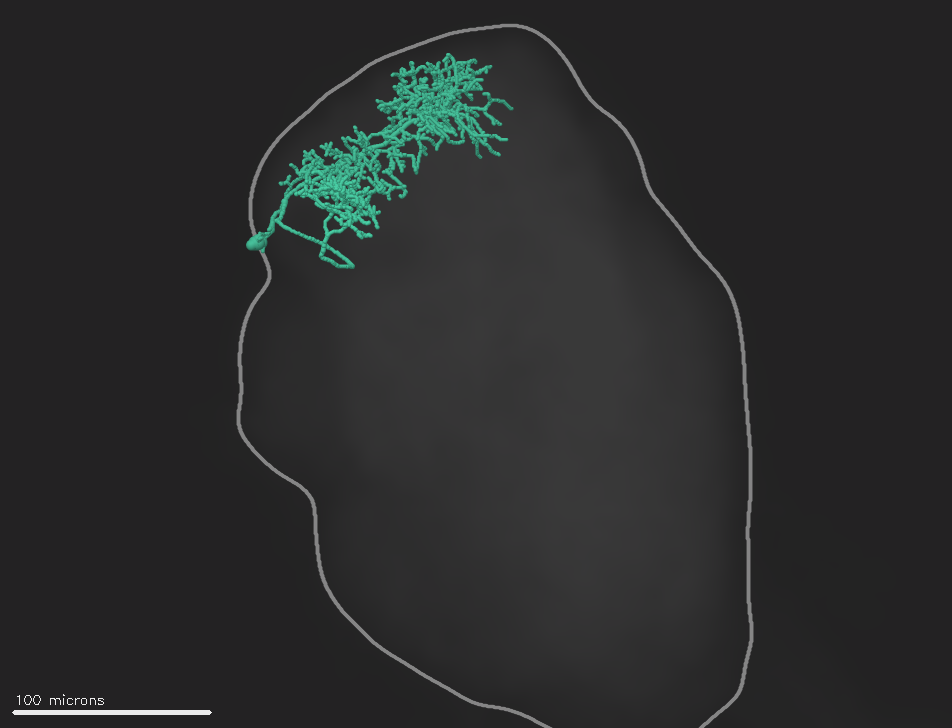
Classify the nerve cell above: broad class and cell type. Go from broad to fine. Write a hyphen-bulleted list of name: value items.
- broad class: central-brain intrinsic neuron
- cell type: SMP146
